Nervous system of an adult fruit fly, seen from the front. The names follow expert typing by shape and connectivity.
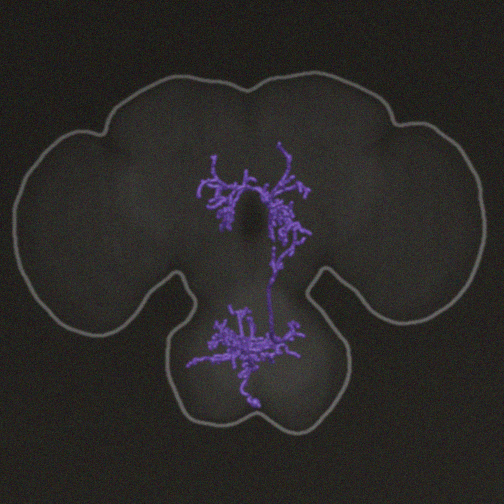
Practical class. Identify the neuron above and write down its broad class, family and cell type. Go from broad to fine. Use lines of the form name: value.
broad class: ascending neuron
family: hemilineage 06B
cell type: AN06B040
